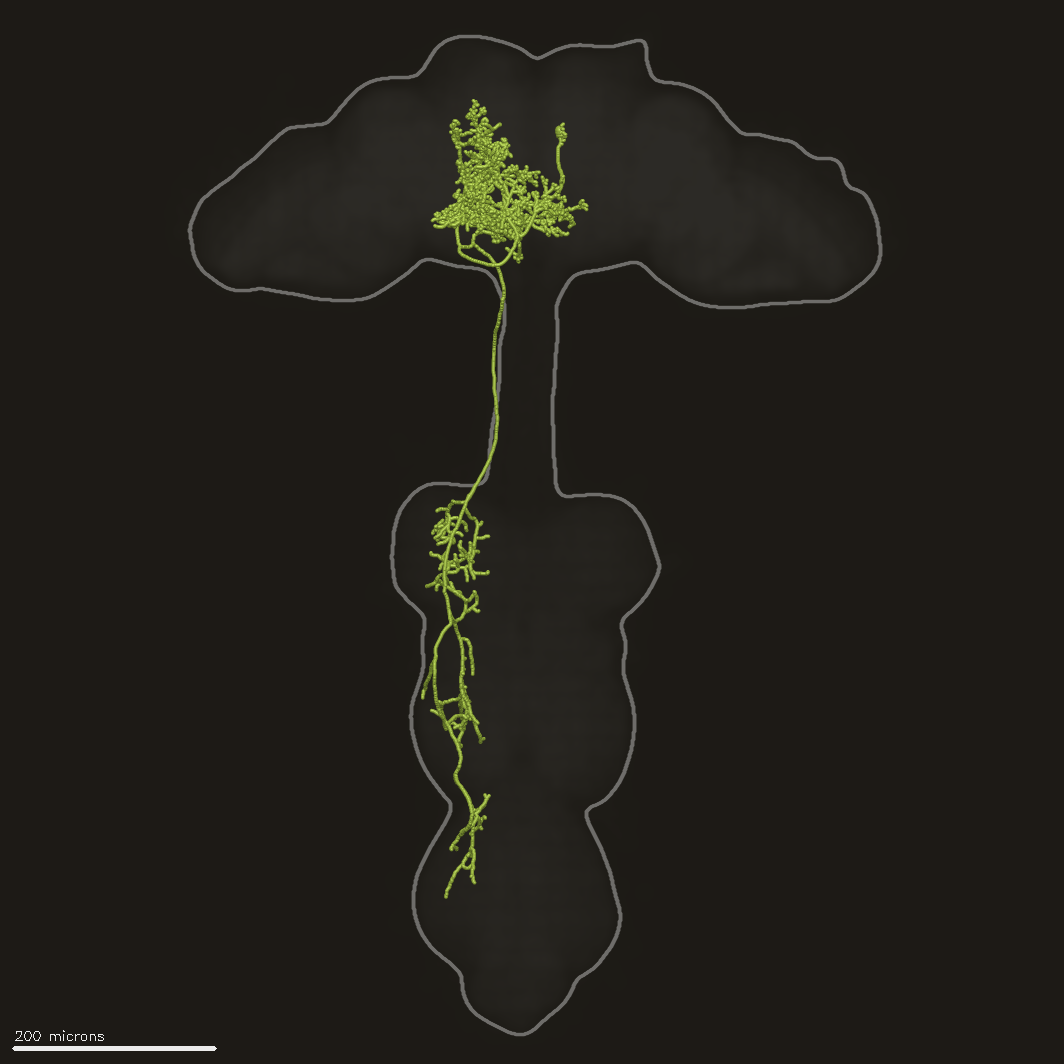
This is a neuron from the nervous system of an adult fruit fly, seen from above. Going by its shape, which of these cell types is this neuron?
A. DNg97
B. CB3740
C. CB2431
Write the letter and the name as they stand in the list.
A. DNg97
